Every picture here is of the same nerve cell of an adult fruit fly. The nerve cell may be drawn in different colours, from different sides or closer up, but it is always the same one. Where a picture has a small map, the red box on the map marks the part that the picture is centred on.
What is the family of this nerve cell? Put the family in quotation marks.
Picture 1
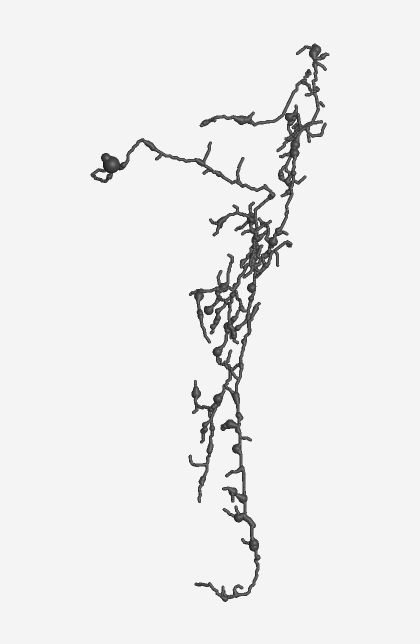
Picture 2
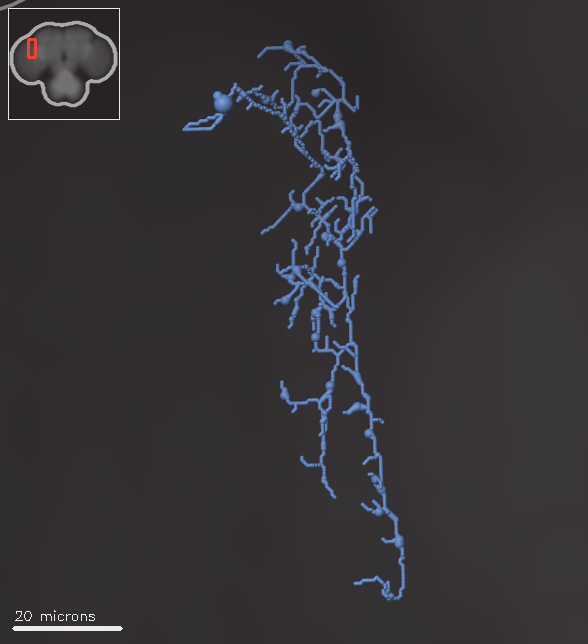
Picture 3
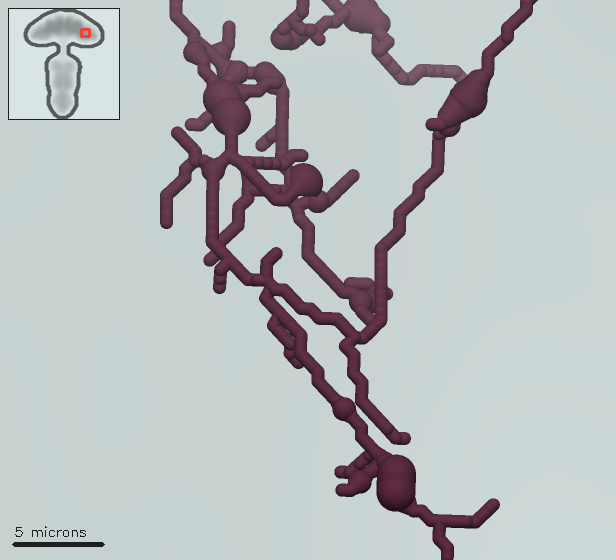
"Cm"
